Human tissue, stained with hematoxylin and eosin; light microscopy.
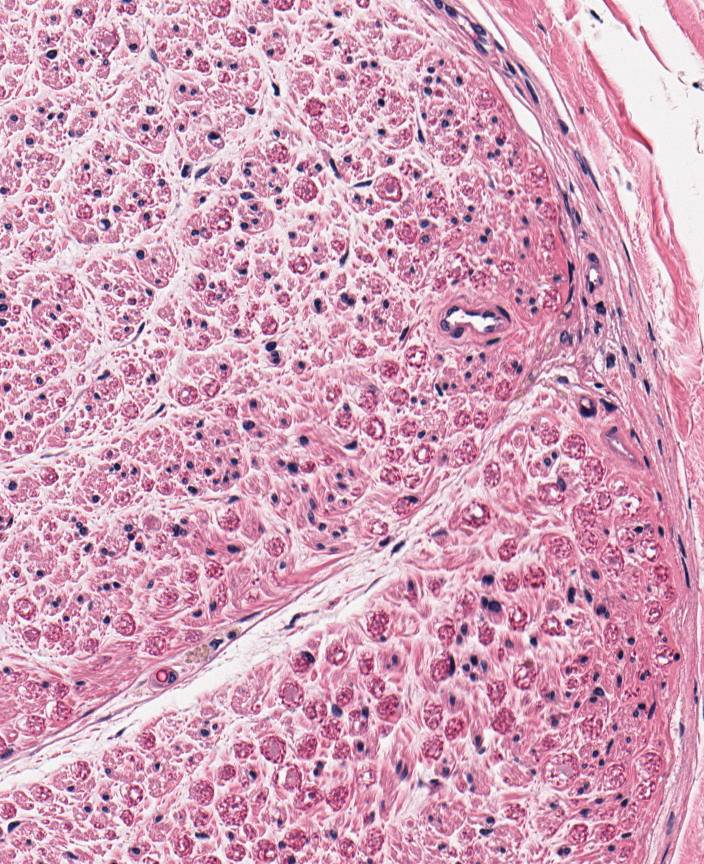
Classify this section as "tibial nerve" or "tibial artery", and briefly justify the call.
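This is tibial nerve. What decides it: most of the field is filled by closely packed small round profiles cut in cross-section.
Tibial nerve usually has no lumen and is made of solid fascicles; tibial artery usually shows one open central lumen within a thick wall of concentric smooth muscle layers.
Each profile here has a pink centre ringed by a pale, finely bubbly halo. Sparse small dark nuclei lie among them.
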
